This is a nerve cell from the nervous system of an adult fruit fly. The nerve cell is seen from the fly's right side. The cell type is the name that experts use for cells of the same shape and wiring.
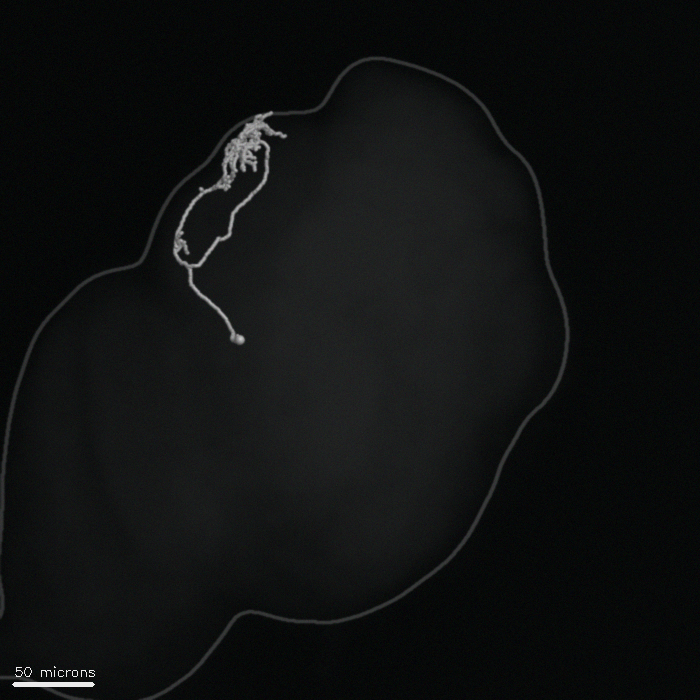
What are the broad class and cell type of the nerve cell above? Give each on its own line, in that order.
central-brain intrinsic neuron
SLP341_b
